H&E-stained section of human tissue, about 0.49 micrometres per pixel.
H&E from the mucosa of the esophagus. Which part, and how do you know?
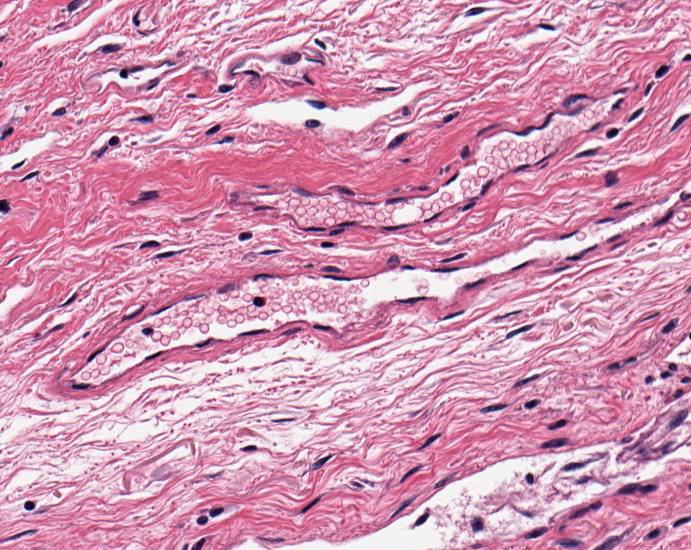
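The field shows loose connective tissue.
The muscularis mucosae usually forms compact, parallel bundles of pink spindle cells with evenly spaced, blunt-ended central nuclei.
Here, by contrast, the tissue is sparsely cellular, and collagen far outweighs the scattered nuclei. Those nuclei, of fibroblasts, are dark, thin and spindle-shaped, lying parallel to the collagen bundles. Elongated vessels in the centre have thin walls lined by flattened endothelial nuclei.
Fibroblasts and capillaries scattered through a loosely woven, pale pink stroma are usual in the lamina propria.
No epithelium is present in the field.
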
